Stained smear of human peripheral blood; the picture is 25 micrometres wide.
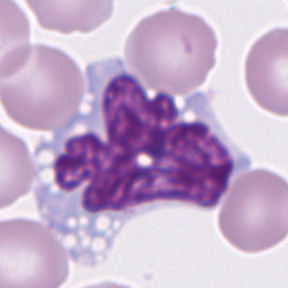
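Monocyte, showing an irregular, angular outline rather than a round one. The cytoplasm is pale grey-blue and holds many small round clear vacuoles, most of them towards the lower left. Over the centre of the nucleus lies a single small round clear spot.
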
